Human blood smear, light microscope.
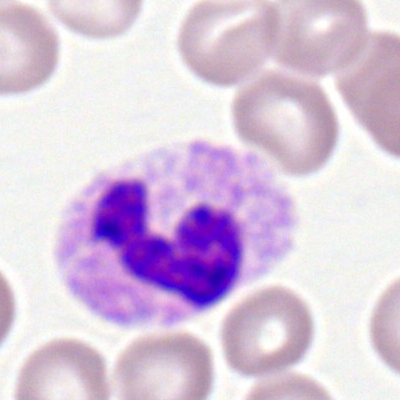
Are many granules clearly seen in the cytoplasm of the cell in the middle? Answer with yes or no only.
Yes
